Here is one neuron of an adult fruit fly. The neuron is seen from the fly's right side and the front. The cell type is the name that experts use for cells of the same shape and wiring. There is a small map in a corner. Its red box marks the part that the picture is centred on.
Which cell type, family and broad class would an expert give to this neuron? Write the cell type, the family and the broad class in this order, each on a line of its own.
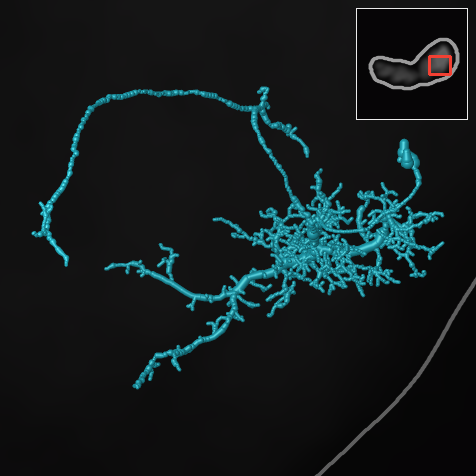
SAD053
hemilineage ALl1_ventral
central-brain intrinsic neuron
